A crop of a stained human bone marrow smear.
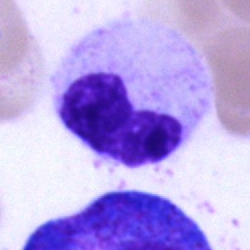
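Metamyelocyte. First, the nucleus is kidney-shaped, its notch facing upward, and it lies in the lower half of the cell. Next, the chromatin is dark and coarsely clumped. Last, the cytoplasm is plentiful and pale lilac.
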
